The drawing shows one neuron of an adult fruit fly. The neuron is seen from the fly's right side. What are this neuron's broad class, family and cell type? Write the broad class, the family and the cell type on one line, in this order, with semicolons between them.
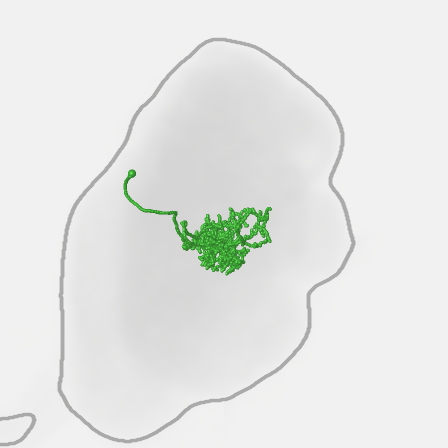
central-brain intrinsic neuron; hemilineage VLPp&l1_anterior; AVLP465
